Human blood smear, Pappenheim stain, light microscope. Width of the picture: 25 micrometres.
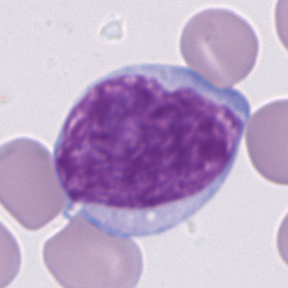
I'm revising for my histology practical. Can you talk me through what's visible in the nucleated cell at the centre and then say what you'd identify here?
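Measuring about 18 by 15 micrometres, the cell holds a nucleus of about 17 by 12 micrometres, which fills about 70% of its area. The chromatin is purple and finely clumped, with small paler gaps throughout. Pale blue cytoplasm forms its widest band below the nucleus, and a few small pale dots lie there. This is a myeloblast.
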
